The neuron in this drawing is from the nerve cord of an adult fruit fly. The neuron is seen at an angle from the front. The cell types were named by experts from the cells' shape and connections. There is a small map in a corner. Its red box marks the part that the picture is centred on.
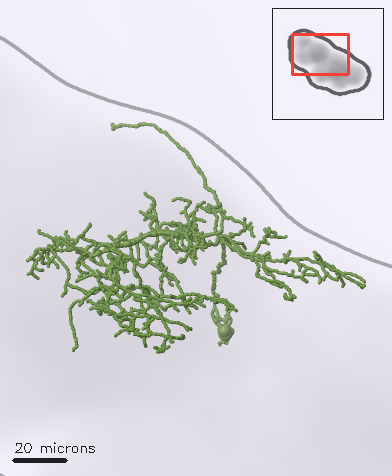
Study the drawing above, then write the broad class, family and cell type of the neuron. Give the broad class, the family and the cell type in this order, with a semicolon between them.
motor neuron of the nerve cord; hemilineage 08A; hDVM MN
